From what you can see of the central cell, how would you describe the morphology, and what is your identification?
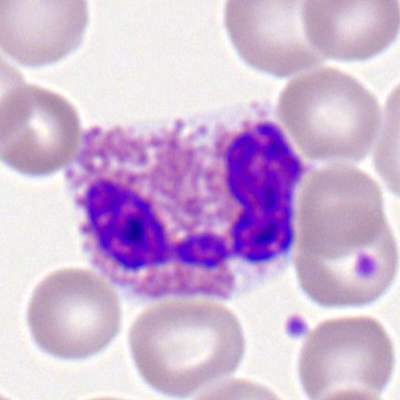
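Let's start with the nucleus: it is split into three separate lobes. Notice the smallest lobe at the bottom centre, sitting between two larger lobes on the left and right. See how dark purple and coarsely clumped the chromatin is. Between the granules, the cytoplasm is very pale. So what we have here is an eosinophil.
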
